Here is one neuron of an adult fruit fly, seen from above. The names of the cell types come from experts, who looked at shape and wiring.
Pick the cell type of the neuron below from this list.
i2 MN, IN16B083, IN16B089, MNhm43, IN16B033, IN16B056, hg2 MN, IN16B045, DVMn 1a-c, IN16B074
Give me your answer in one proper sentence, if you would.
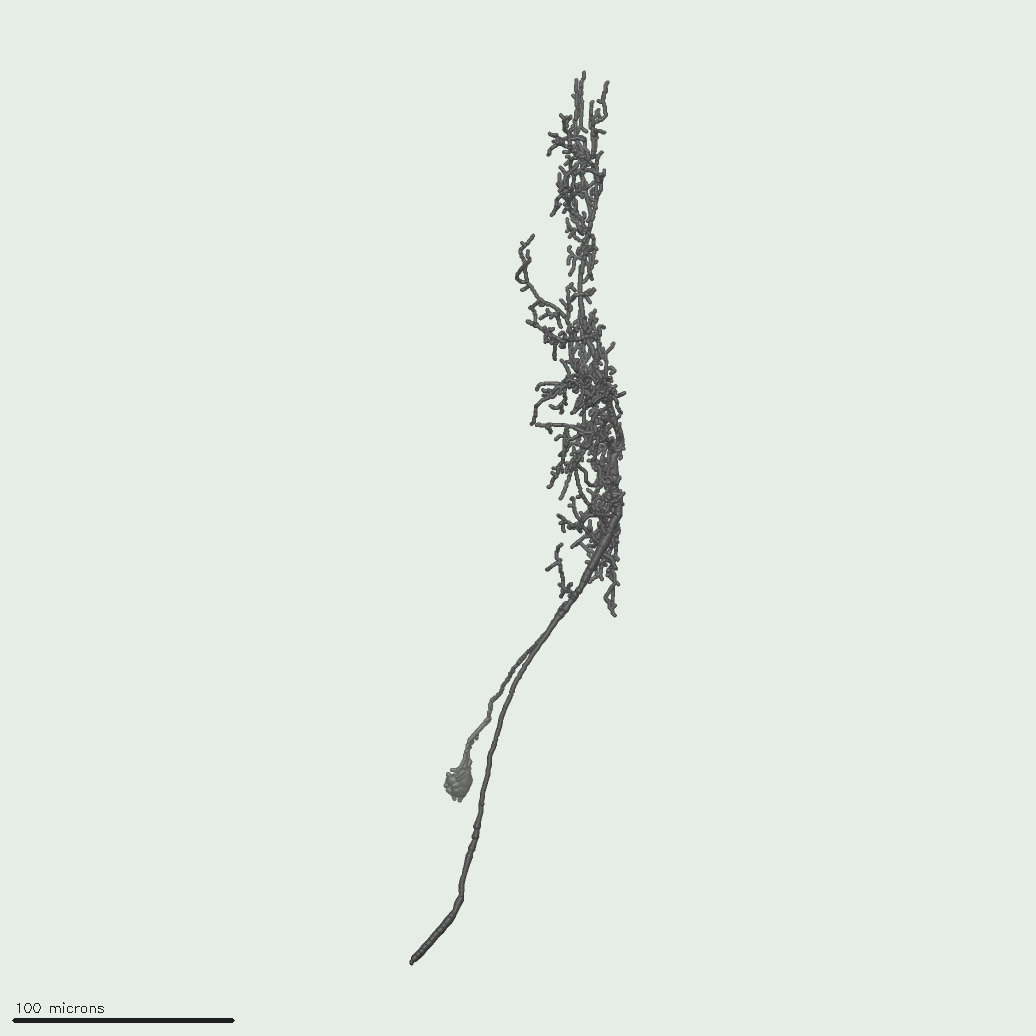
The type assigned to this neuron is MNhm43.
